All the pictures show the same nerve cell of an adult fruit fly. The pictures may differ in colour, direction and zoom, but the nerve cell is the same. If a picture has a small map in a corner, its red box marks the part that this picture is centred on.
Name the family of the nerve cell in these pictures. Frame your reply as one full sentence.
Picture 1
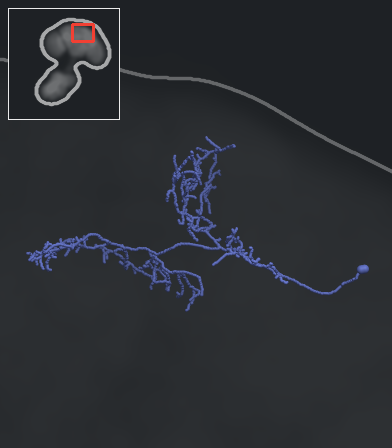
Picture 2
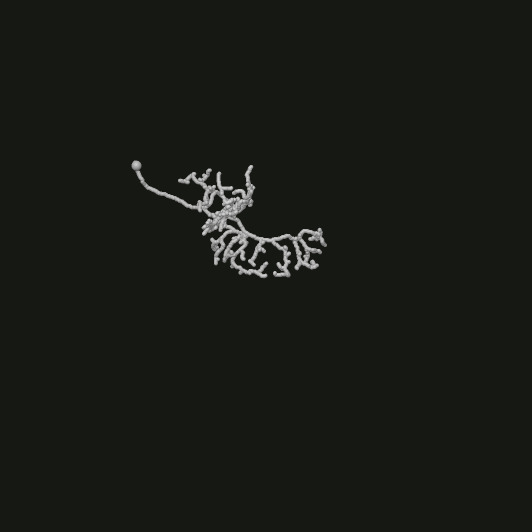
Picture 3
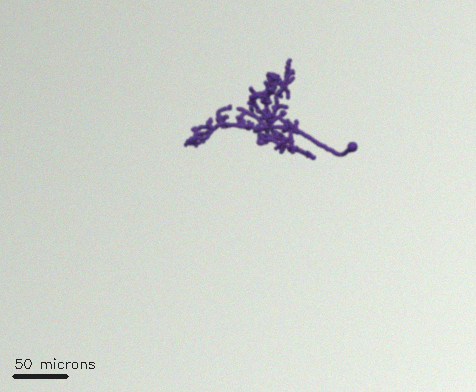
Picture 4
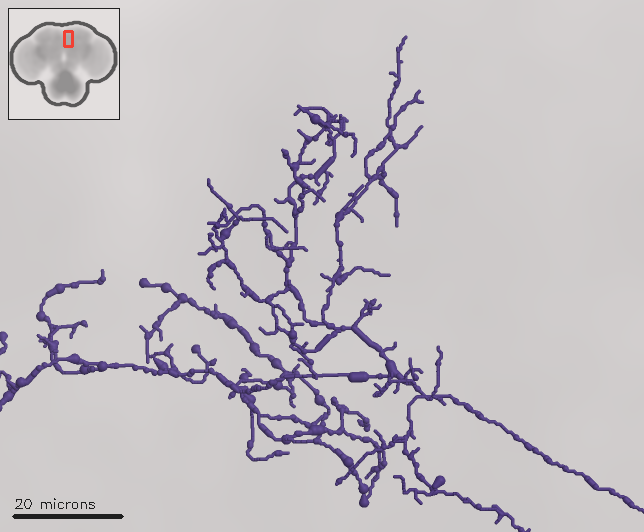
Of family hemilineage AOTUv4_ventral is the nerve cell in these images.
